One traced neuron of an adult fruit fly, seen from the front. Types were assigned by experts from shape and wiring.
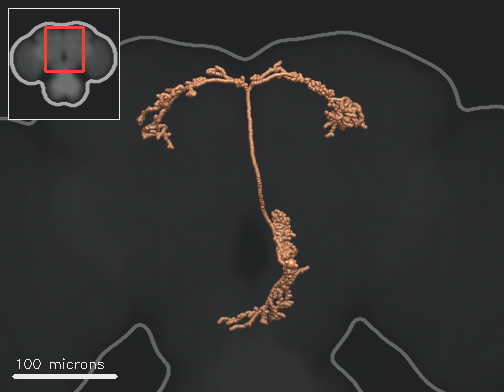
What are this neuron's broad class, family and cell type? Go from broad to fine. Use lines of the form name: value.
broad class: central-brain intrinsic neuron
family: hemilineage FLAa3
cell type: SIP105m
